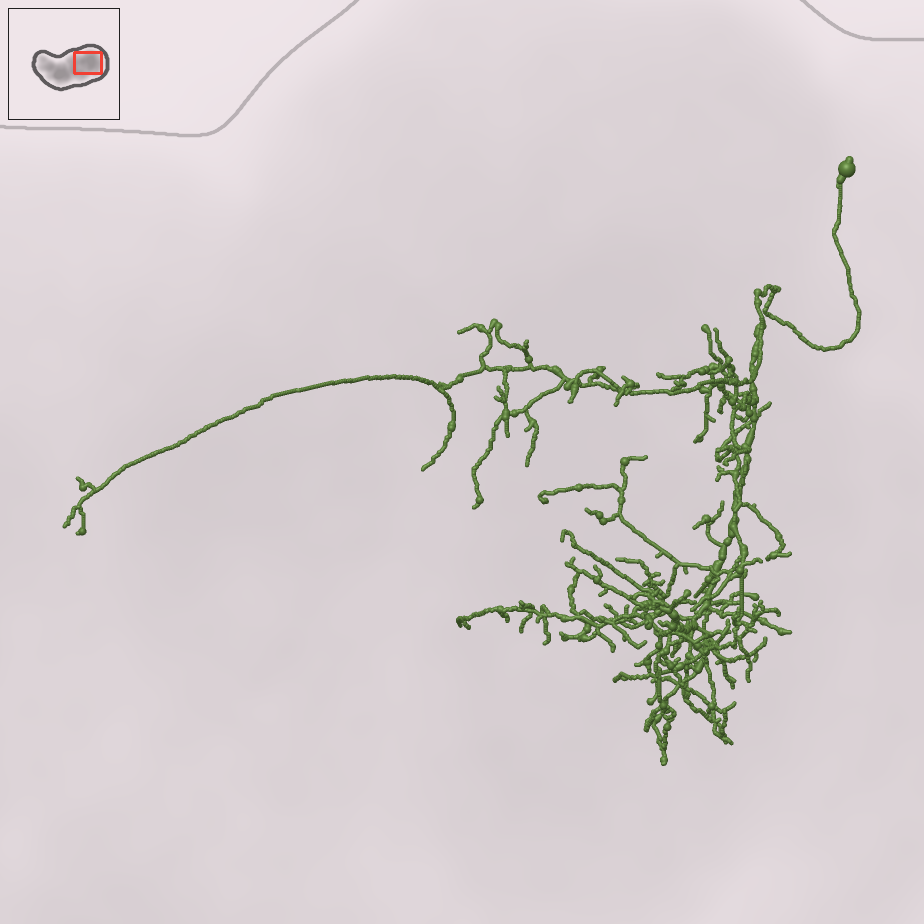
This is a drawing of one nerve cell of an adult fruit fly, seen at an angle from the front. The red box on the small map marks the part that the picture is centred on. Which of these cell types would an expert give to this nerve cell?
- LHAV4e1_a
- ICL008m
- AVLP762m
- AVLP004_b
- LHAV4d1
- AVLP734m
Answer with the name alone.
AVLP734m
